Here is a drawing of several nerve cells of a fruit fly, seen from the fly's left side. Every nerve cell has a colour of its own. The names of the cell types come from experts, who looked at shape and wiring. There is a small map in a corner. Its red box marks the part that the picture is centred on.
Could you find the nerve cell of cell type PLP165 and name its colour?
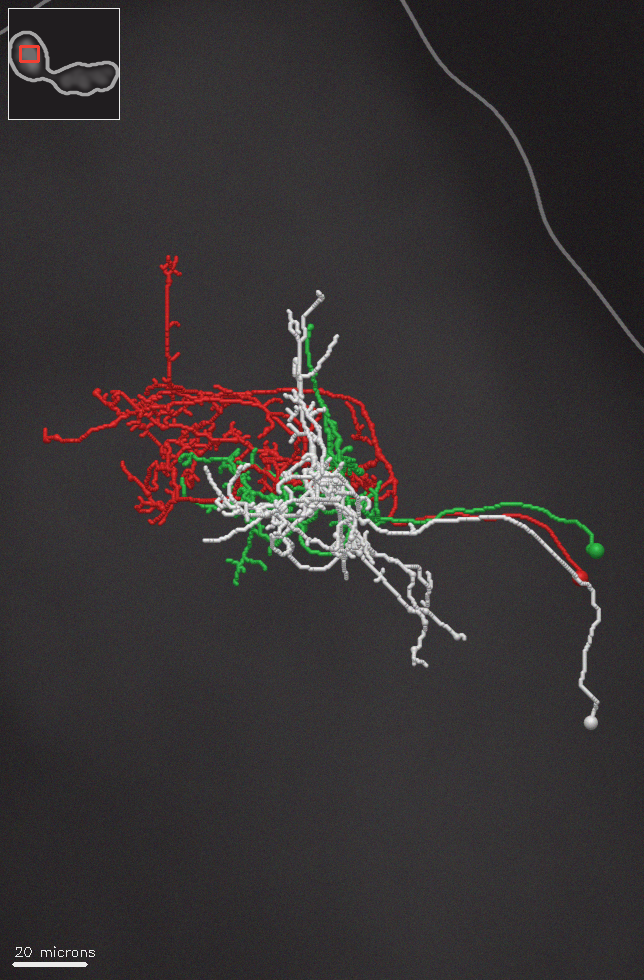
green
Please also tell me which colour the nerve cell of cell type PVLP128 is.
white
